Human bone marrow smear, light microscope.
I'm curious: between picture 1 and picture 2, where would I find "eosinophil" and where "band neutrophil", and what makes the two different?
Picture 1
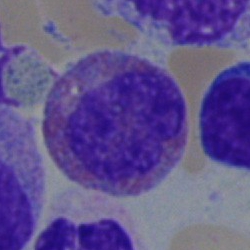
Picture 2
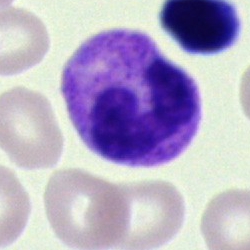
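Picture 1 shows the eosinophil, and picture 2 shows the band neutrophil. Look first at the granules. In picture 1, pinkish-red granules are scattered through the cytoplasm, while in picture 2 the pinkish-lilac cytoplasm carries fine purplish granules.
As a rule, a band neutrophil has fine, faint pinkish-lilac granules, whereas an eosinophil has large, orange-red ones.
Now the nucleus: in picture 2 it curves into a C shape around a deep indentation and lies mainly in the lower right part of the cell.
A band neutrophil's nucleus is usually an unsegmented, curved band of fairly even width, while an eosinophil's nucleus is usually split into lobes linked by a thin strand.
In picture 1, the cell is round with a smooth edge, its rim of cytoplasm is widest on the left side, and a tiny white dot lies near the upper-left edge of the nucleus.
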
